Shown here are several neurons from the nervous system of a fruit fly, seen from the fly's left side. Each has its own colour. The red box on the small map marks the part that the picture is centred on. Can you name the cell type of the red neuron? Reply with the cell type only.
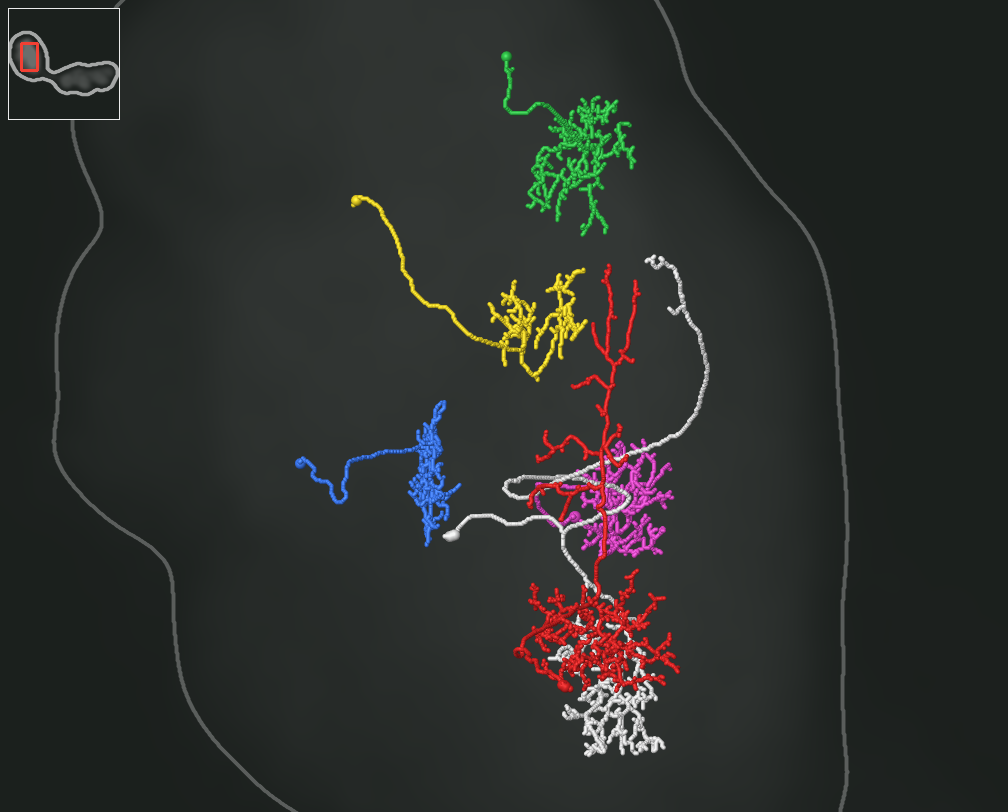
Cm8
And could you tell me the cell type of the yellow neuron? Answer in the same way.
Mi17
